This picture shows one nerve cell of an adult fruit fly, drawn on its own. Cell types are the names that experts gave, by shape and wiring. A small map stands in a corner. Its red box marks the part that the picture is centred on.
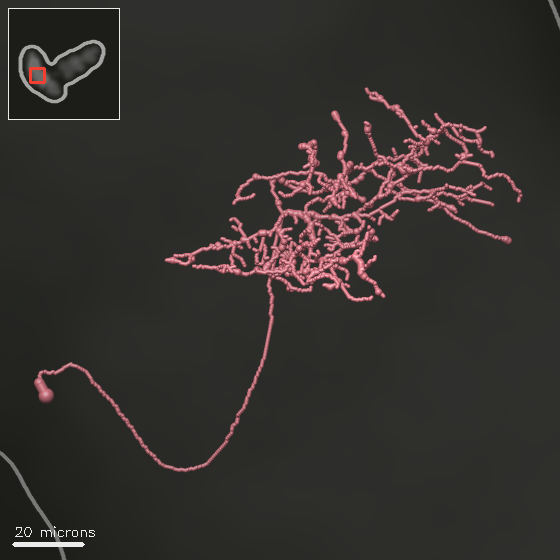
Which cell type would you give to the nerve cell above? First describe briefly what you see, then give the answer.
The cell body can be seen at the lower left of the picture. By the scale bar it is about 140 microns wide in this view. Dozens of branch ends can be seen. This is a central-brain intrinsic neuron. Its cell type is AMMC033.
